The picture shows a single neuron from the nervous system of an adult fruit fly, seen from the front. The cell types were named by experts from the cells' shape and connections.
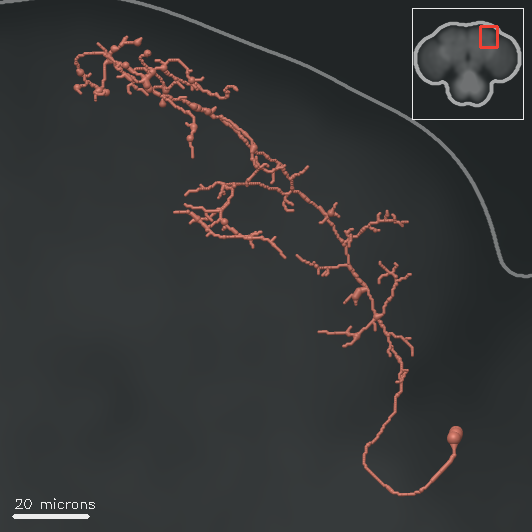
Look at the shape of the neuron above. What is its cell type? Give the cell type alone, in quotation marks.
"CB1333"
